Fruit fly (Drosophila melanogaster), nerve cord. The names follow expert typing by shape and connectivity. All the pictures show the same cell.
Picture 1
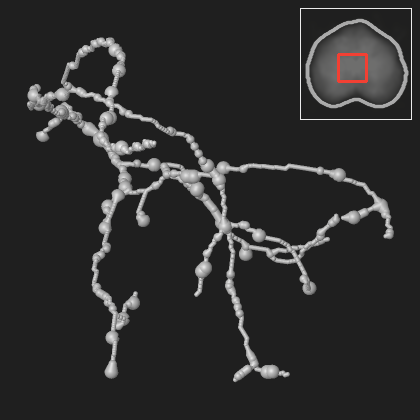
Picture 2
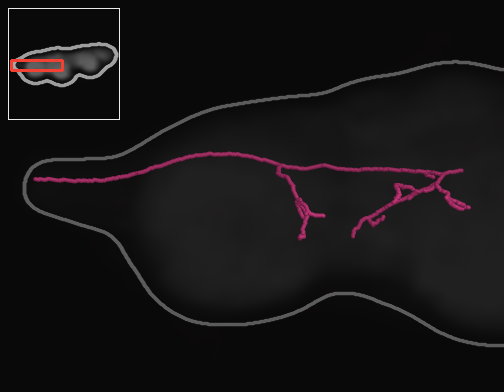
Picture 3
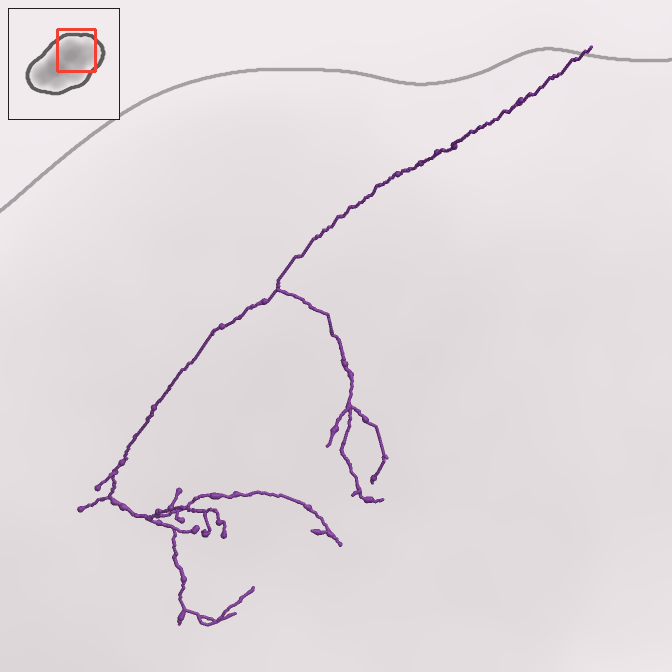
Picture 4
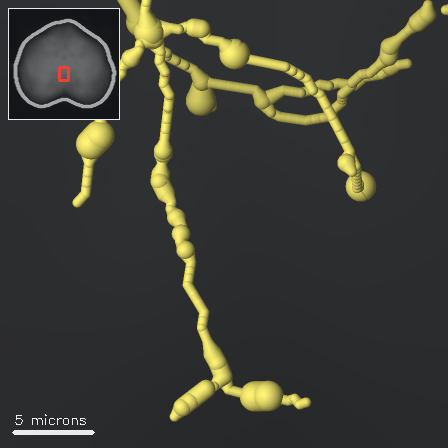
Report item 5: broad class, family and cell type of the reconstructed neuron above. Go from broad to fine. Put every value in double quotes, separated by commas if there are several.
"descending neuron", "hemilineage MX3", "DNg106"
